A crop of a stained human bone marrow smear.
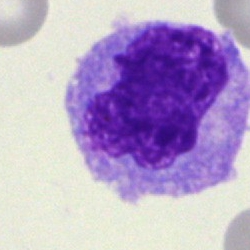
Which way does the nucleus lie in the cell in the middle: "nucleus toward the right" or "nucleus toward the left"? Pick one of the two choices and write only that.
Nucleus toward the left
